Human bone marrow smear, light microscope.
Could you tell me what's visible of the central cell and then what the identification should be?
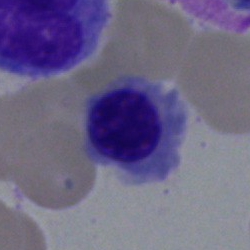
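An irregular outline with small ragged projections bounds the cell. Its nucleus lies toward the left side, with dense, dark purple chromatin. The cytoplasm forms a wider rim on the right of the nucleus than on the left. It is an erythroblast.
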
